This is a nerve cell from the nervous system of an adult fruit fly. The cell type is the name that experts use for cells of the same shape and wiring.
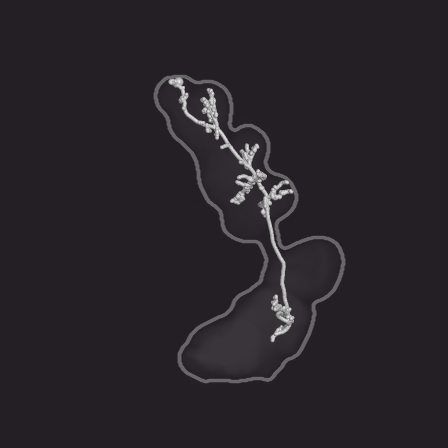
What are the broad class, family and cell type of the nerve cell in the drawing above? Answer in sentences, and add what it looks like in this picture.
It is an ascending neuron. The family is hemilineage 05B. The cell type is AN05B102d. In this view it is taller than it is wide.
